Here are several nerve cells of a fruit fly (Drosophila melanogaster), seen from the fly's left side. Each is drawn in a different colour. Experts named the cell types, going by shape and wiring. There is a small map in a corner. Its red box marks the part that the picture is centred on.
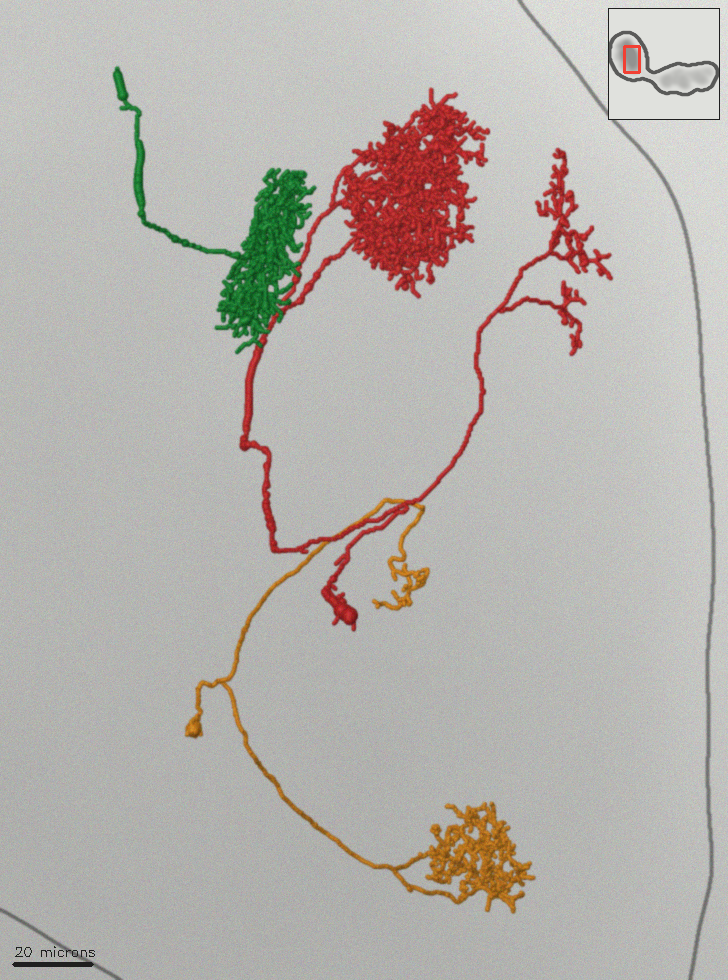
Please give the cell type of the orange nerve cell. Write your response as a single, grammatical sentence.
This nerve cell is categorized as cell type MeLo7.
